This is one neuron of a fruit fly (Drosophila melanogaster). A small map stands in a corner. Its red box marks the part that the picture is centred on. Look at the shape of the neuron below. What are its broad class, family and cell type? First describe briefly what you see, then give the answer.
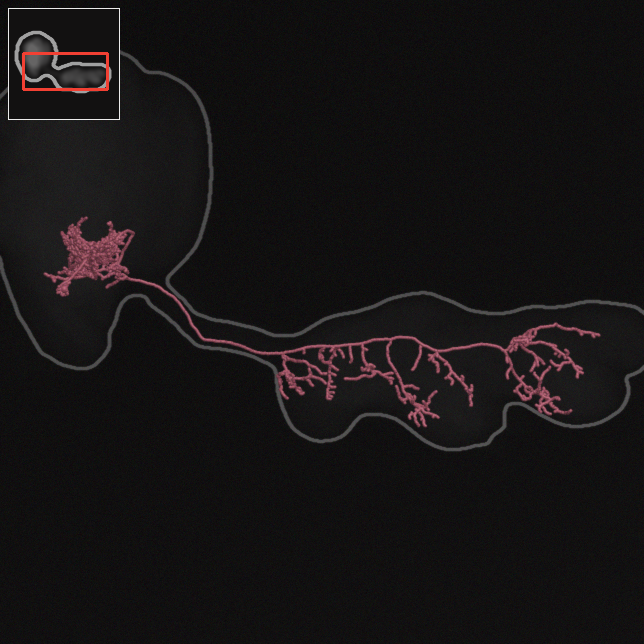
The cell body is on the left of the picture. Dozens of branch ends can be seen. This is a descending neuron. The family is hemilineage MX3. Its cell type is DNg74_b.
